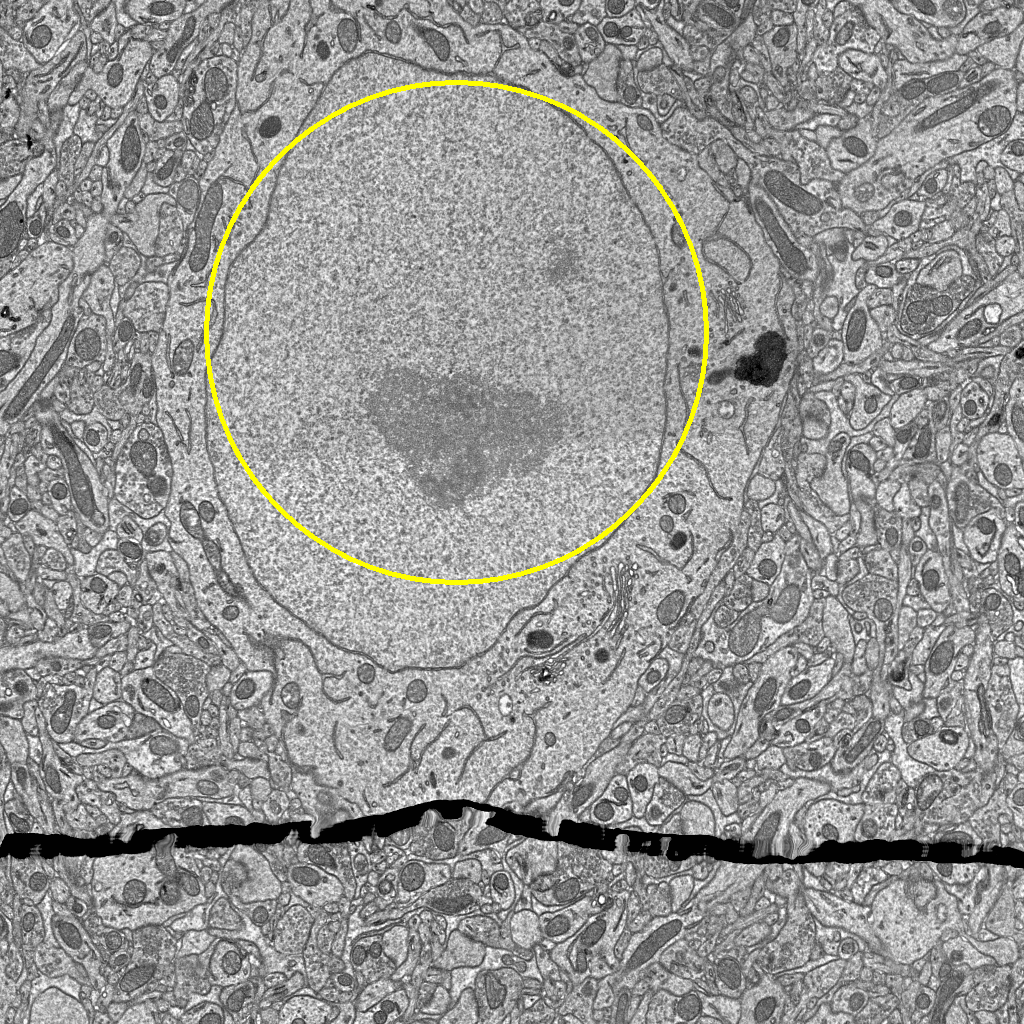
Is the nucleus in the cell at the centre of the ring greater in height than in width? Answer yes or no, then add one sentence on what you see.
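Yes. The nucleus is a large, smooth, slightly tall oval shown whole within the picture.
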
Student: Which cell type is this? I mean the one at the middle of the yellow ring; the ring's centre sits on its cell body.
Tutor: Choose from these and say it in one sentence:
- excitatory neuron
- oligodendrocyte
The cell at the ring's centre is an excitatory neuron.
